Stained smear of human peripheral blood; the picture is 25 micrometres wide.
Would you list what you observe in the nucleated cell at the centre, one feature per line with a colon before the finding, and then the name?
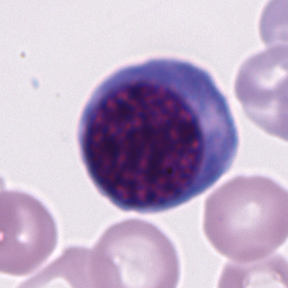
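Cell size: about 14 micrometres across, as I make it
Nucleus: round, about 11 micrometres across
Nuclear share: about 60% of the cell's area
Nuclear position: toward the lower left, right against the cell edge
Cytoplasm on that side: almost none left
Chromatin: coarse, clumped into dark blocks
Cytoplasm colour: deep blue
Widest cytoplasm: now the upper right side, its broadest band
Name: normoblast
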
